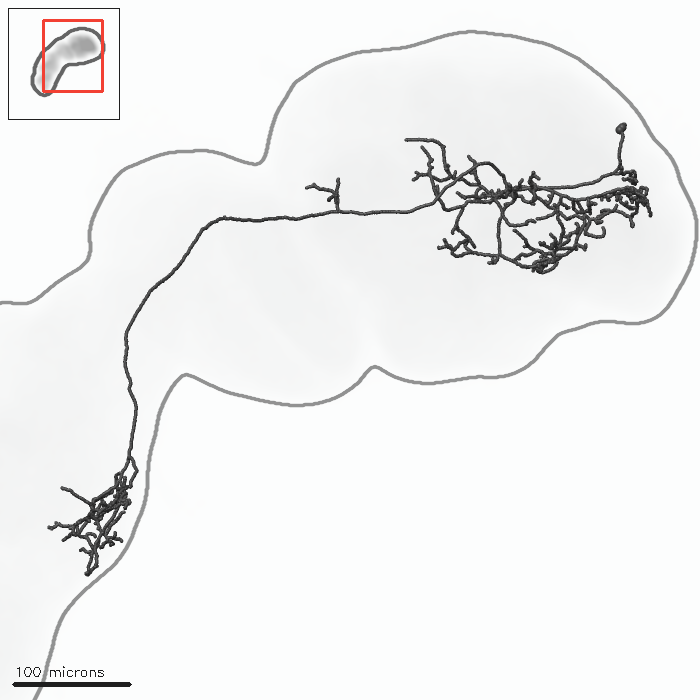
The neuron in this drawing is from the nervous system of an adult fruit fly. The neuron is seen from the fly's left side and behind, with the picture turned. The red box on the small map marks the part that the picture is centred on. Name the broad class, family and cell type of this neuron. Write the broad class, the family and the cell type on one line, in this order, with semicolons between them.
descending neuron; hemilineage WEDd1; DNa08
